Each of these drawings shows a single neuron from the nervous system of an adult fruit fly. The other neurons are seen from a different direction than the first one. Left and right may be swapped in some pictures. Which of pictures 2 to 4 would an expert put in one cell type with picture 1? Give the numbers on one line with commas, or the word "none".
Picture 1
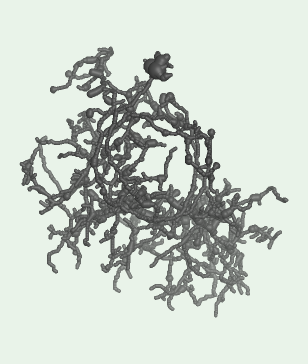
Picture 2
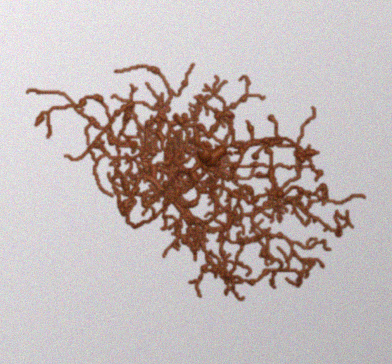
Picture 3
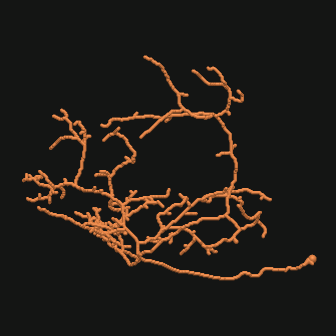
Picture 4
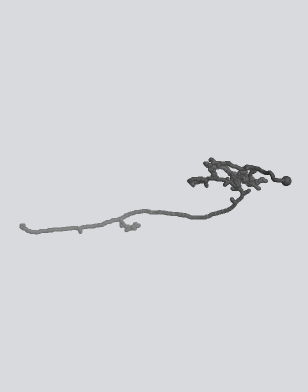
2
